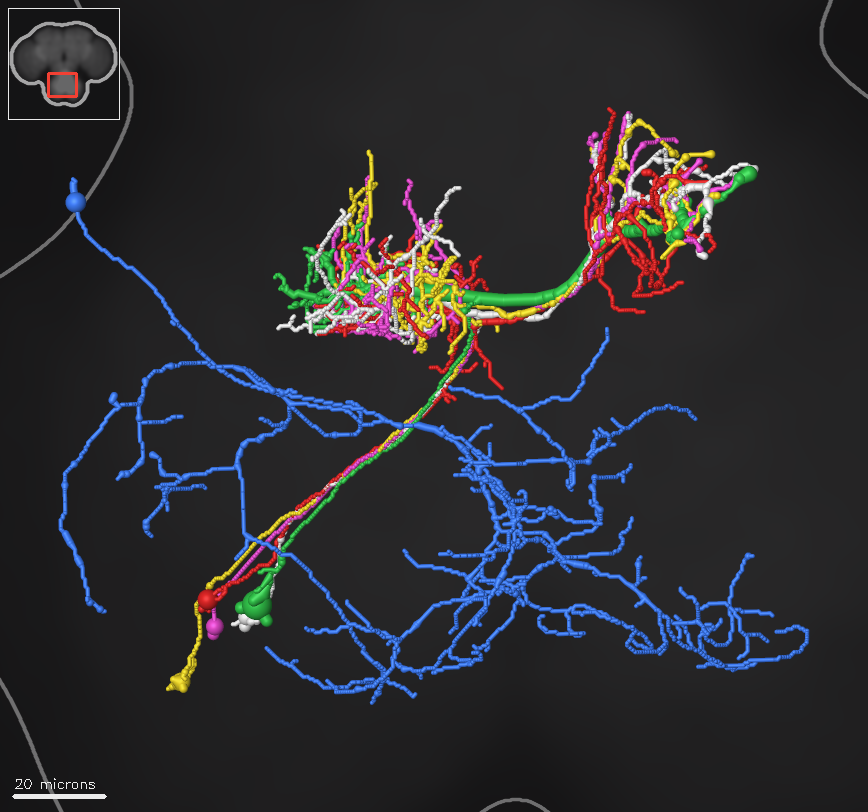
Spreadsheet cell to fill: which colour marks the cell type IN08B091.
white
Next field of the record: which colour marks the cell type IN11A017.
blue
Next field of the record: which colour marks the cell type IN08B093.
yellow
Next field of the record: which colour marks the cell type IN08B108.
red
